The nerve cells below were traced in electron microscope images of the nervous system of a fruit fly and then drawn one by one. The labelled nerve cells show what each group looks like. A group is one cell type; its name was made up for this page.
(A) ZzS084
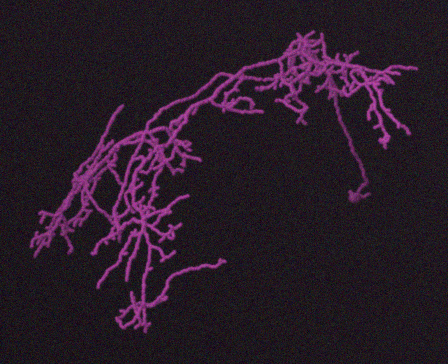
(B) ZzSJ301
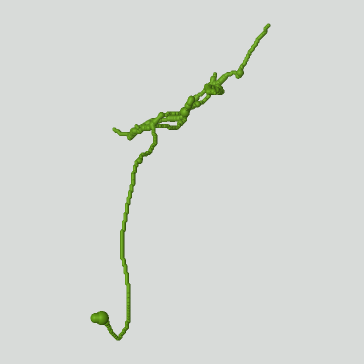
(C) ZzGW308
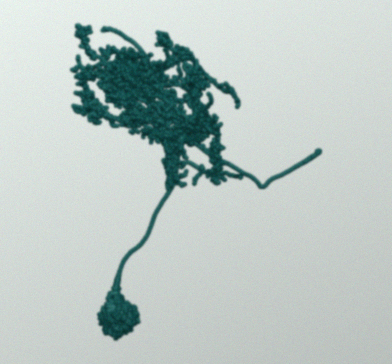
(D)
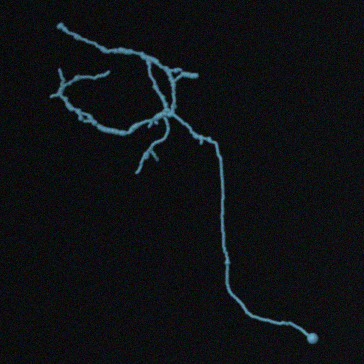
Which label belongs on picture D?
ZzSJ301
